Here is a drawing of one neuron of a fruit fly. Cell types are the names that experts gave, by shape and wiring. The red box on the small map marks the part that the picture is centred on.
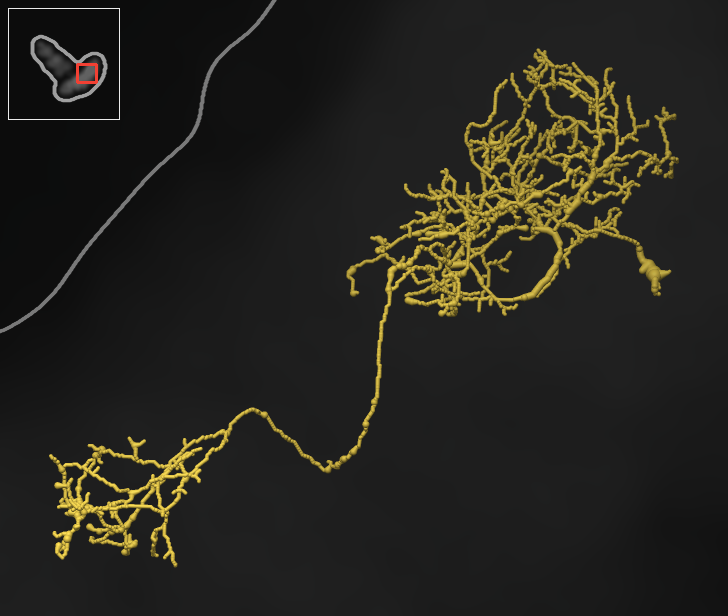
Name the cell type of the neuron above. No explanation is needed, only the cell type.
SLP150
